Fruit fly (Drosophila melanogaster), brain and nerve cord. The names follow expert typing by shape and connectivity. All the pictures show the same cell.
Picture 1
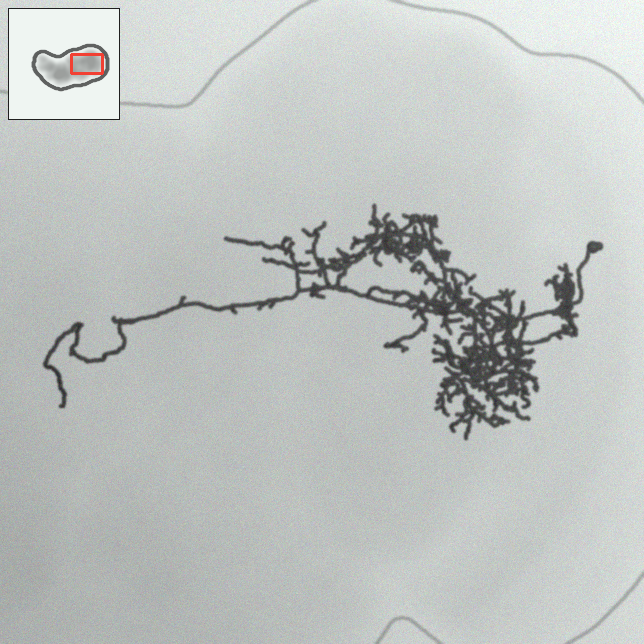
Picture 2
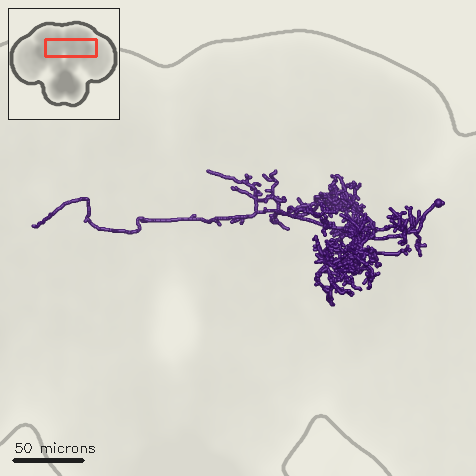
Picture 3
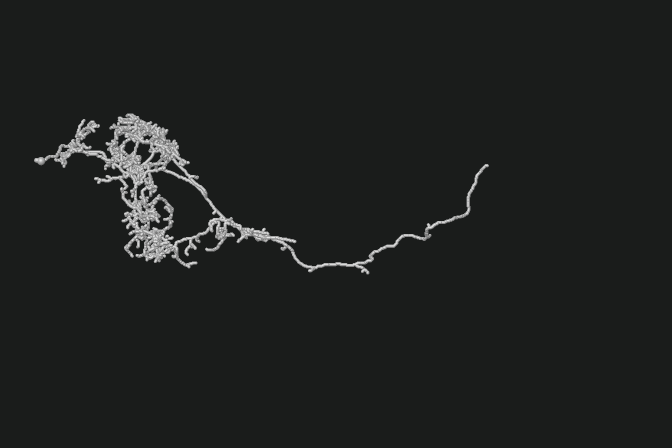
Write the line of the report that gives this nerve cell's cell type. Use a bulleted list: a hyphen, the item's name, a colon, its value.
- cell type: AVLP175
